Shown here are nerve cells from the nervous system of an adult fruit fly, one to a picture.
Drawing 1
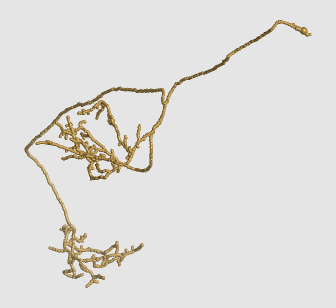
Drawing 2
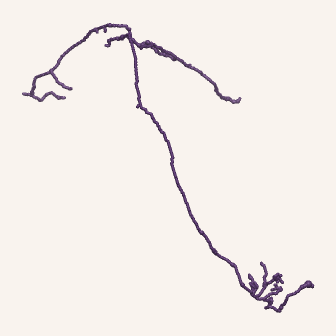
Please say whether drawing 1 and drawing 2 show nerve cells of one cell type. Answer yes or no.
no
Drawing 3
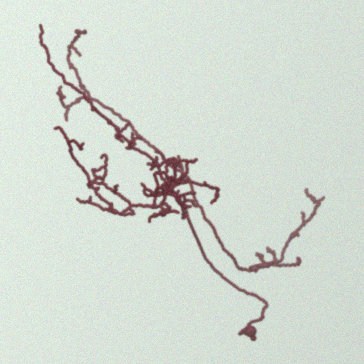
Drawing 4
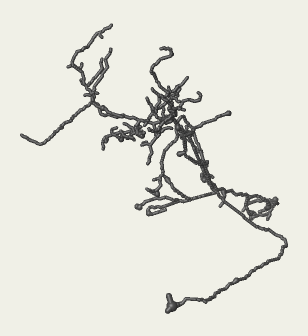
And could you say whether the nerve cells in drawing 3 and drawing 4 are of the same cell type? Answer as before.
yes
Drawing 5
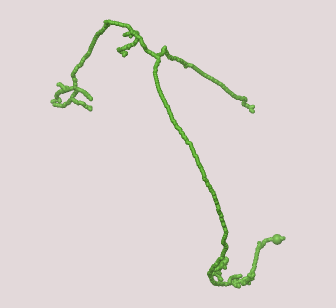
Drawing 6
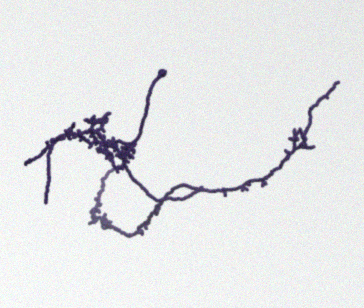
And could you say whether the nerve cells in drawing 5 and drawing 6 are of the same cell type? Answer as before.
no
